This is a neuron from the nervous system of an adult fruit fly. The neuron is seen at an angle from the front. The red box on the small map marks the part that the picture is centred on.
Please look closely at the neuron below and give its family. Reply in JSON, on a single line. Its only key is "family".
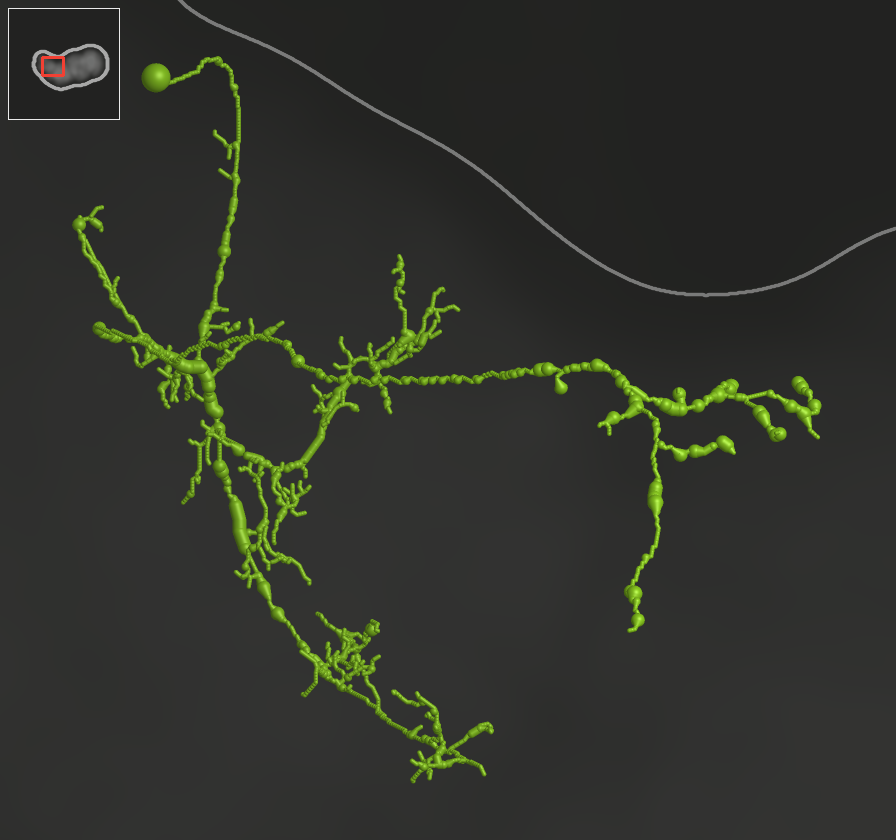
{"family": "hemilineage 19B"}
